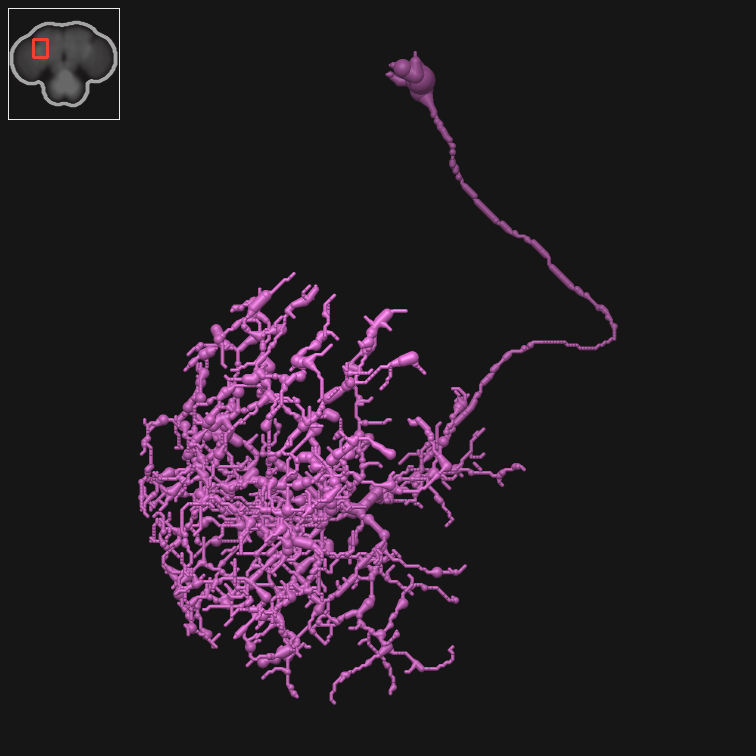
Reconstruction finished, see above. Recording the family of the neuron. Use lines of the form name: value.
family: hemilineage VLPp&l1_anterior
